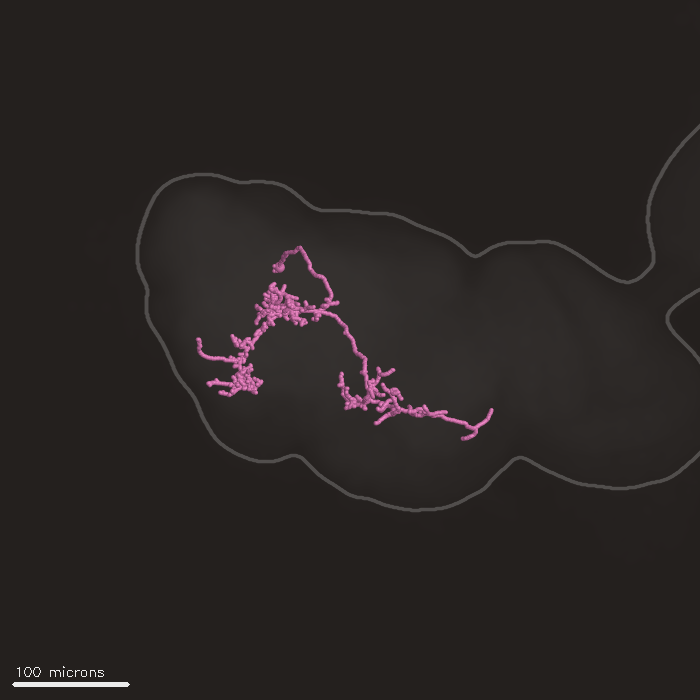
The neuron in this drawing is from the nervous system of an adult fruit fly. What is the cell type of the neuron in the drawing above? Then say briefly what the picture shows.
The cell type is CL214. Its broad class is central-brain intrinsic neuron. The cell body can be seen in the middle of the picture. By the scale bar it is about 250 microns wide in this view.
